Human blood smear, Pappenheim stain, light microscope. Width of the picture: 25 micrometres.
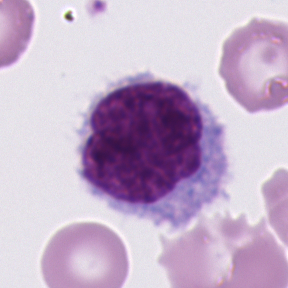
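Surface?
Fine hair-like projections, clearest along the upper left edge.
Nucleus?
About 11 micrometres across, shallow notch in its left edge, filling about 70% of the cell's area.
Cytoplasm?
Pale greyish blue, widest at lower right, only a thin rim at upper left.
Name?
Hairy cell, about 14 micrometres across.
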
